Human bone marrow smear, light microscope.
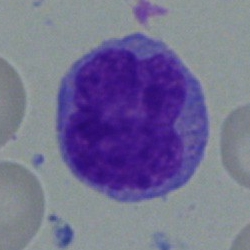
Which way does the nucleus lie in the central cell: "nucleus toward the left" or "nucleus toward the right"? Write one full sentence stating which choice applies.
The nucleus is shifted toward the left of this cell.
